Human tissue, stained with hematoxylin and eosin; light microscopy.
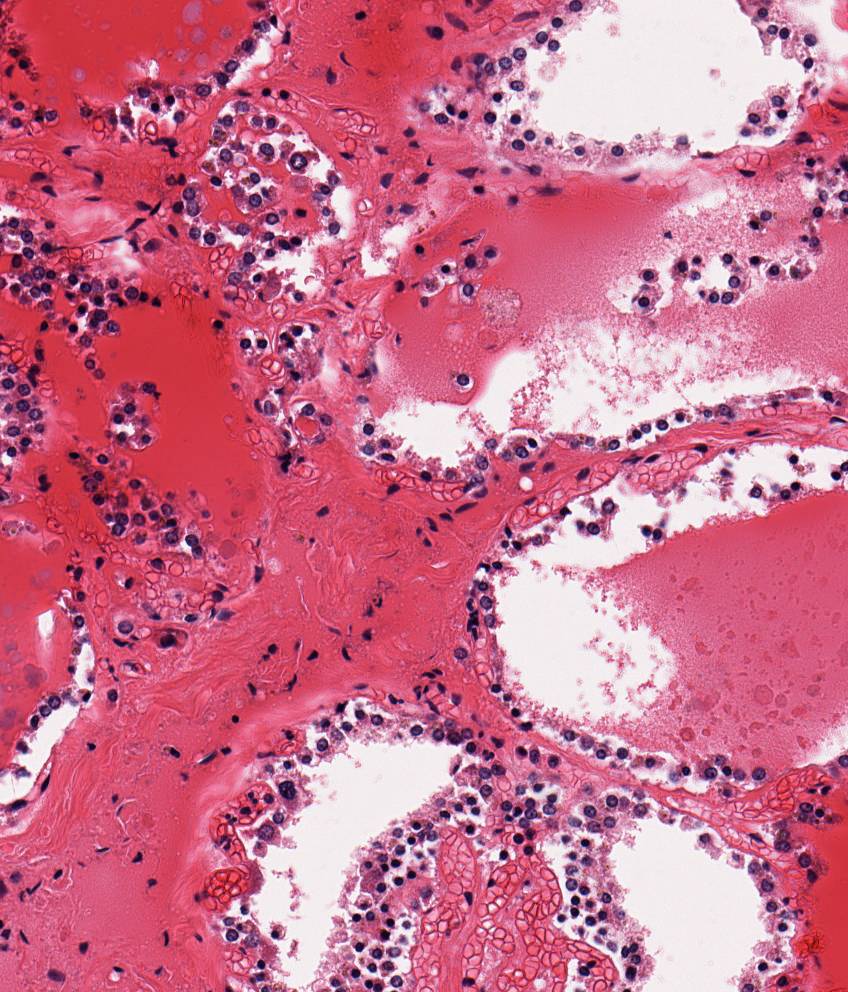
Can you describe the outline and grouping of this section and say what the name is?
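You'll notice many of the spaces are filled with homogeneous pink material. In the ones on the right side, the pink material gives way to white empty areas along the lining. A single layer of cells with small round dark nuclei lines the spaces. Capillaries packed with red blood cells are most conspicuous in the lower centre. It's thyroid.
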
